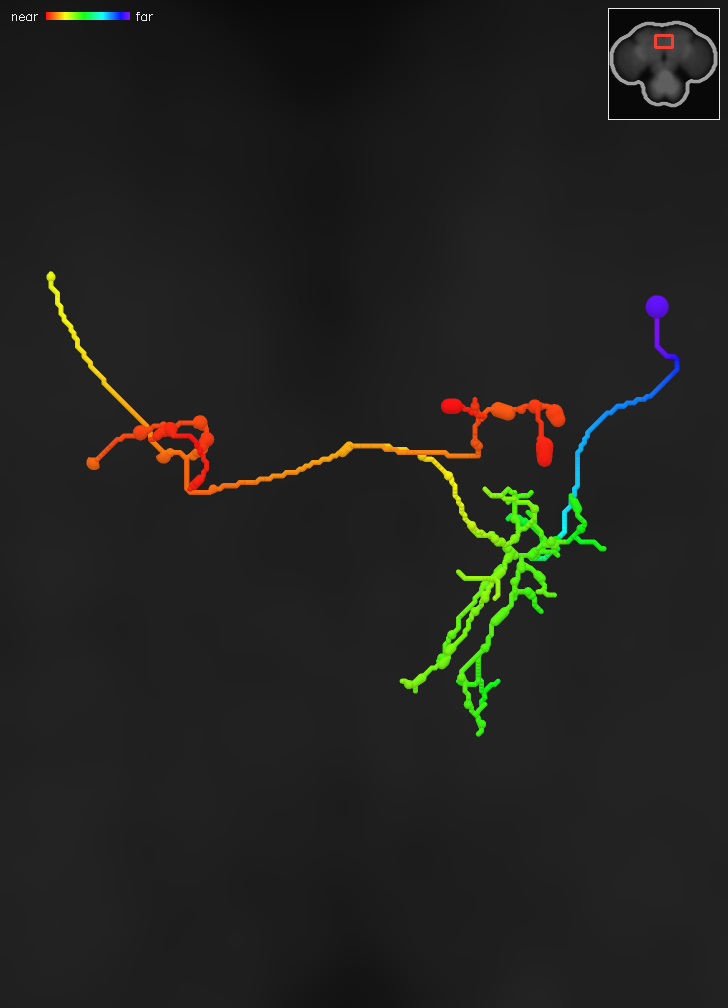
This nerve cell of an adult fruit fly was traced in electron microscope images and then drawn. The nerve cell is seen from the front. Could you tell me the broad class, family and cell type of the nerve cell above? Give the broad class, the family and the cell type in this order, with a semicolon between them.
central-brain intrinsic neuron; class CX; FS1B_a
